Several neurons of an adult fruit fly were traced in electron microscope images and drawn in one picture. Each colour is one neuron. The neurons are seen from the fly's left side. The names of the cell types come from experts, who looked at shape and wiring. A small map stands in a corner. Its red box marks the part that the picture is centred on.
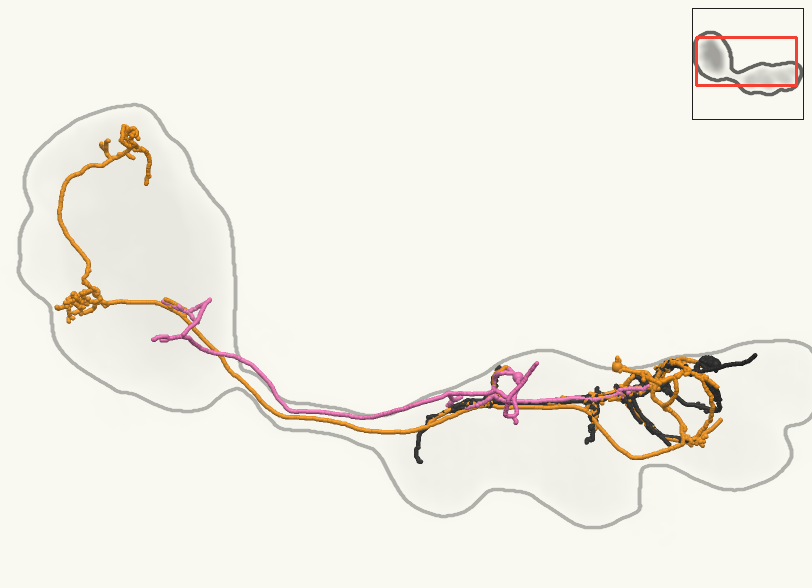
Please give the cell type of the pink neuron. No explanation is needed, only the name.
SNpp23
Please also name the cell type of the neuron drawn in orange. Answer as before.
ANXXX136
